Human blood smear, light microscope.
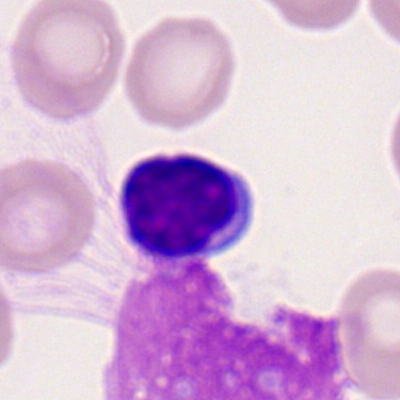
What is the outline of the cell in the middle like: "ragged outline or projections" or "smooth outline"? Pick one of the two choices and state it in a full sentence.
In outline, this cell is smooth rather than rough.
